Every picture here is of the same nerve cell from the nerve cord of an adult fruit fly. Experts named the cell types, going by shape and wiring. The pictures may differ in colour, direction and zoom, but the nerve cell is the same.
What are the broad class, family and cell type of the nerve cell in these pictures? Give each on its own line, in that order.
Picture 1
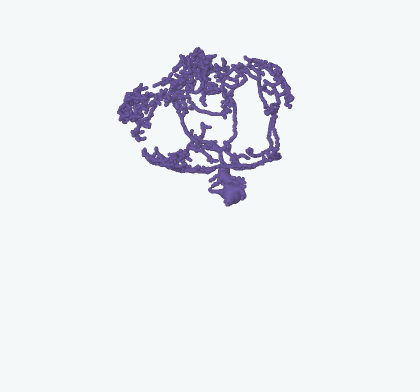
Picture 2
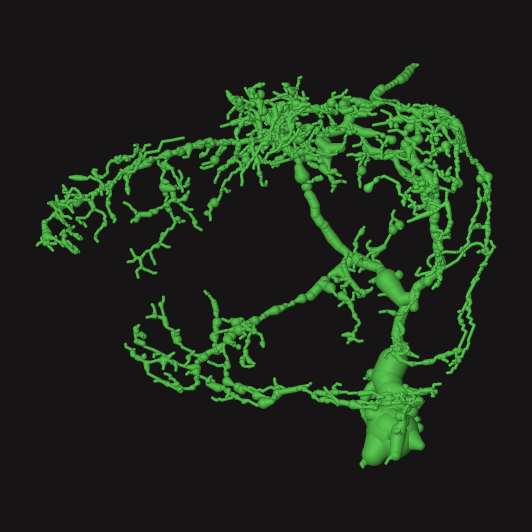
efferent neuron of the nerve cord
hemilineage 00B
EN00B010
